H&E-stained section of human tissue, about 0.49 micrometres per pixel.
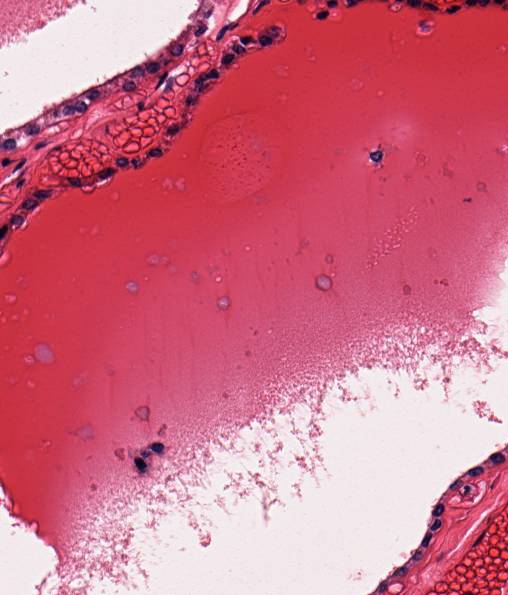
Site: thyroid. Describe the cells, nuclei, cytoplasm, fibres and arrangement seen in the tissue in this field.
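Notice a large space of homogeneous pink eosinophilic material filling most of the field. Flattened cells with dark, elongated nuclei line its upper-left border. Capillaries packed with red blood cells lie in the thin upper-left septum. Its lower left holds a small cluster of dark nuclei.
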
